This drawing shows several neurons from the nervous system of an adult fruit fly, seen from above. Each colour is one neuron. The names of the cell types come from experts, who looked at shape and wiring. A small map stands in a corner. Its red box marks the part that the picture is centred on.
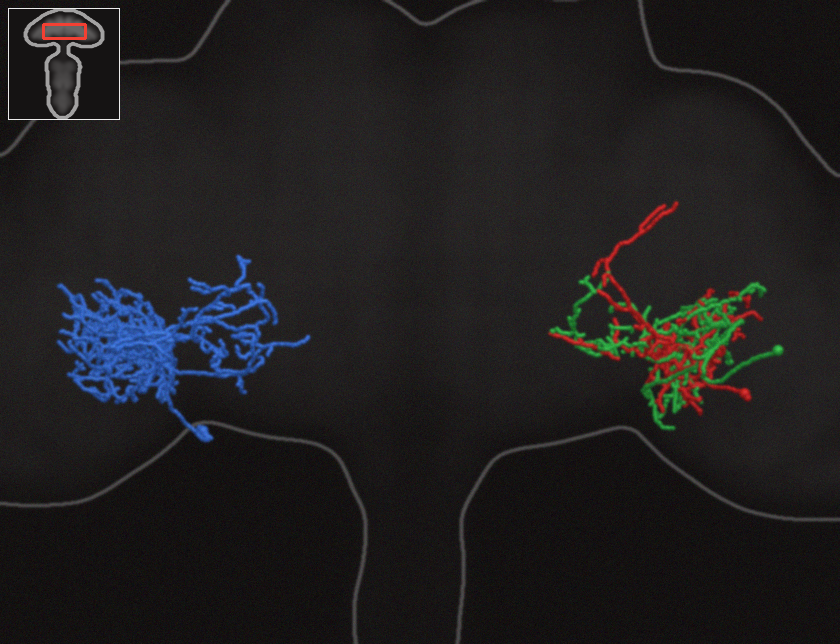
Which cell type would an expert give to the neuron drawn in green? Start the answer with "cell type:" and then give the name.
cell type: LoVP16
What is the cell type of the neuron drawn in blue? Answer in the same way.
cell type: LoVP40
